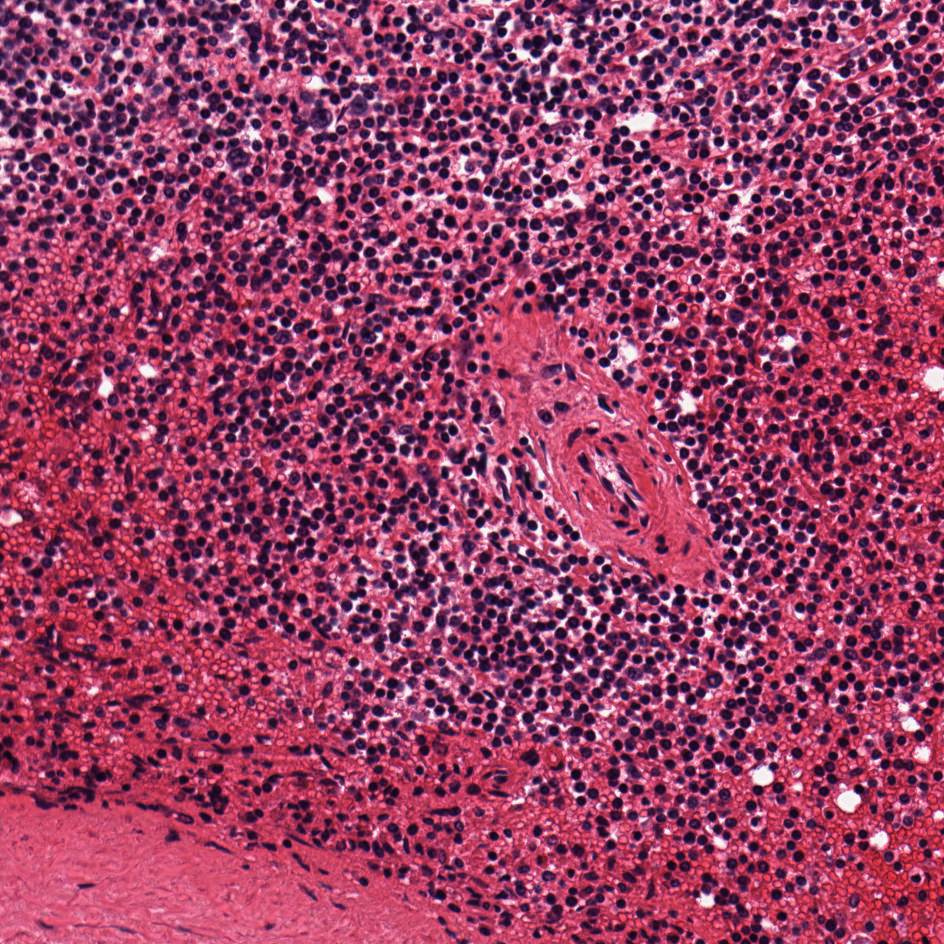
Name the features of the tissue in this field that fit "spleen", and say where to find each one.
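Spleen: a small artery with a thick pink muscular wall sits just right of centre, with lymphocytes around it on all sides.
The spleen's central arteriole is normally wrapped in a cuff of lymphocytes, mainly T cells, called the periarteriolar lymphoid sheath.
The artery with its surrounding lymphocytes fits that arrangement. Lymphocytes: small round dark-purple nuclei, very scant cytoplasm.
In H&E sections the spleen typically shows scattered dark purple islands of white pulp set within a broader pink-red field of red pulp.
The lymphocyte-rich area here is uniformly dark, in keeping with that dark purple white pulp. No pale germinal centre is visible in it. Lower left edge: a band of dense pink collagen with sparse spindle-shaped nuclei.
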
